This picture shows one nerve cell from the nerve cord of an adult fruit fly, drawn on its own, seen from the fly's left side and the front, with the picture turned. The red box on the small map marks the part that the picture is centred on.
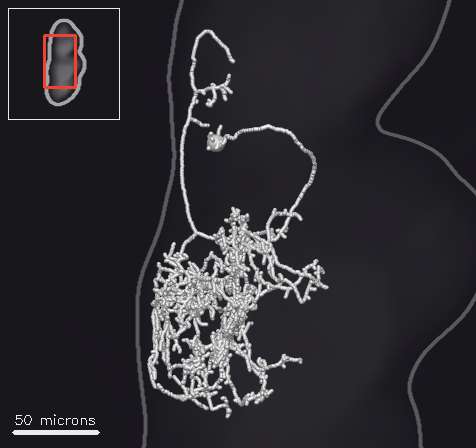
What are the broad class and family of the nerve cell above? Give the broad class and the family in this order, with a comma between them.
nerve-cord intrinsic neuron, hemilineage 19B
